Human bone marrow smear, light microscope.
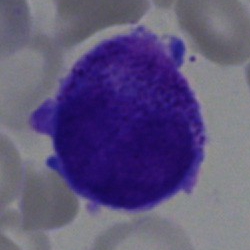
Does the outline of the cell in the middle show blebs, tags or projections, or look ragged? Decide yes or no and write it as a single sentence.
Yes, a rough outline, ragged or with projections, blebs or tags, belongs to this cell.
